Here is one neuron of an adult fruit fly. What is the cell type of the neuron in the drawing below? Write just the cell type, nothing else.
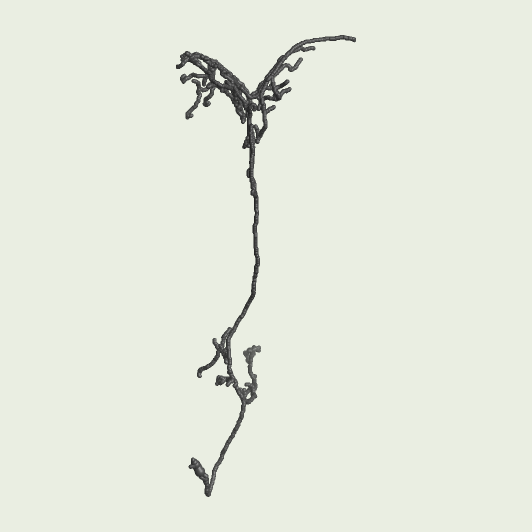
SMP741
